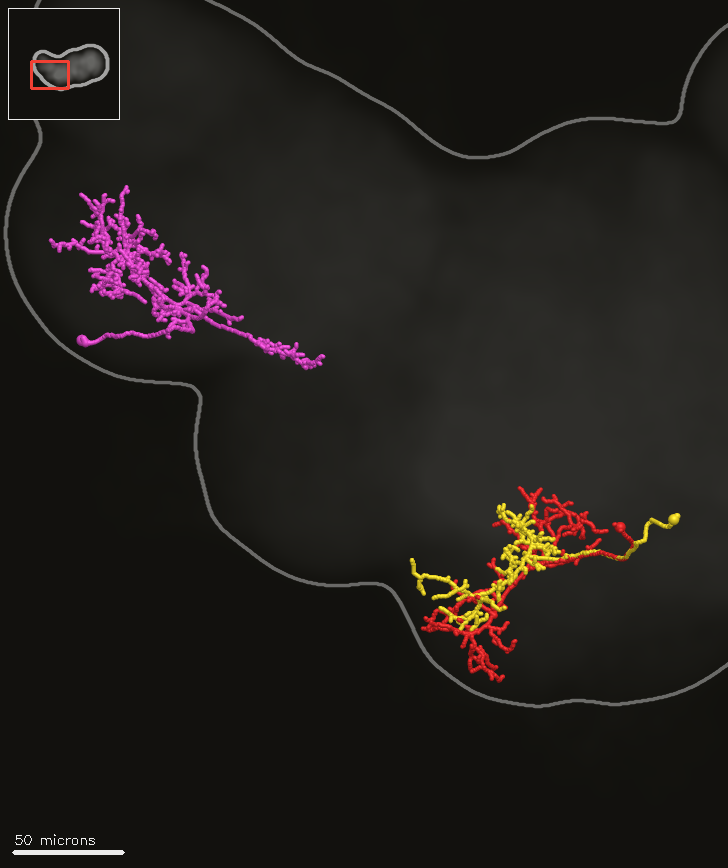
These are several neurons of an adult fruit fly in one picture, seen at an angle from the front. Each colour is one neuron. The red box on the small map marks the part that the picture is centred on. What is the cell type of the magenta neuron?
IN09A027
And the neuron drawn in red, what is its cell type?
IN09A024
